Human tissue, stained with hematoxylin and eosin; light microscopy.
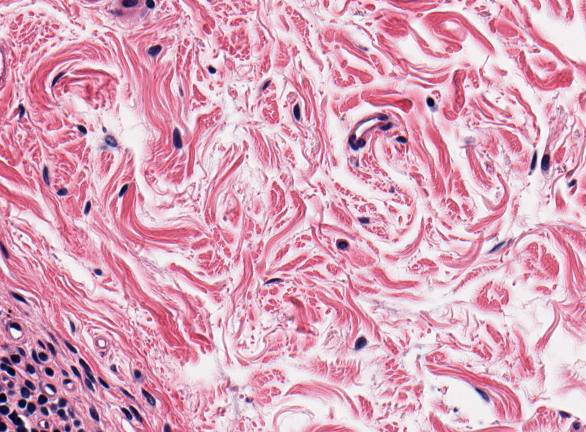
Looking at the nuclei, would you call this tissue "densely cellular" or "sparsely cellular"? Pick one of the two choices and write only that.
Sparsely cellular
